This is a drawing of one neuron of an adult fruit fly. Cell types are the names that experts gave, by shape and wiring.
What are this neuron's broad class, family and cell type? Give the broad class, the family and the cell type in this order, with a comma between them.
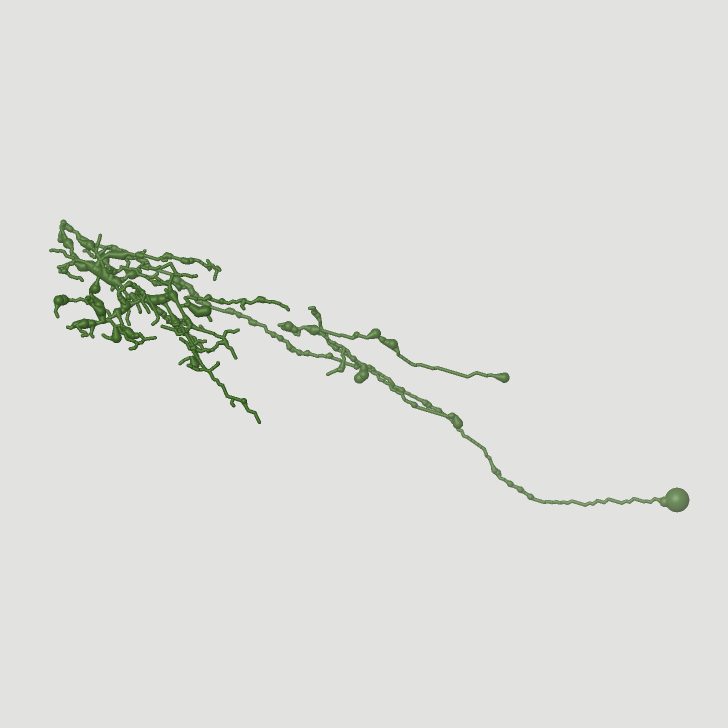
optic-lobe intrinsic neuron, Li, Li21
